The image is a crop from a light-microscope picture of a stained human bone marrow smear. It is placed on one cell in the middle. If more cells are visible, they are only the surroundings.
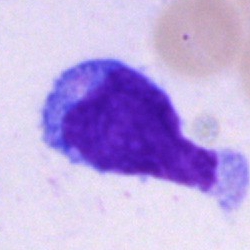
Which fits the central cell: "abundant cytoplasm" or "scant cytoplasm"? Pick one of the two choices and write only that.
Scant cytoplasm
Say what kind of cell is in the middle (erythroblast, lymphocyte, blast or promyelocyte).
blast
